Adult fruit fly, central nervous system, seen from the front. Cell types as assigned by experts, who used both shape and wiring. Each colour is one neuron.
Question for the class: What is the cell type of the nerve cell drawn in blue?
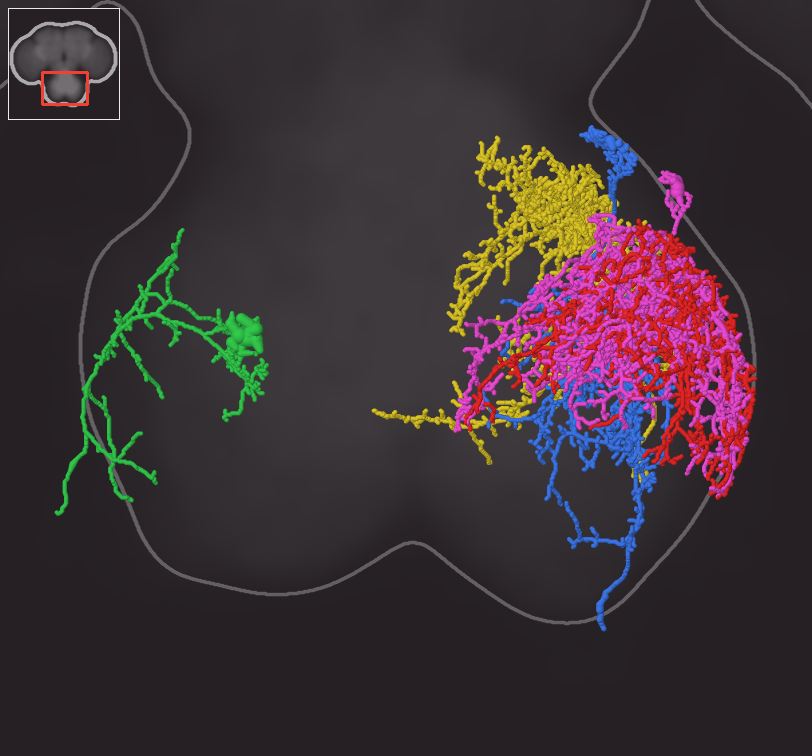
Tr extensor MN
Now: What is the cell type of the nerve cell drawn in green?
Tr flexor MN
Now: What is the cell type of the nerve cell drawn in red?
IN21A015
